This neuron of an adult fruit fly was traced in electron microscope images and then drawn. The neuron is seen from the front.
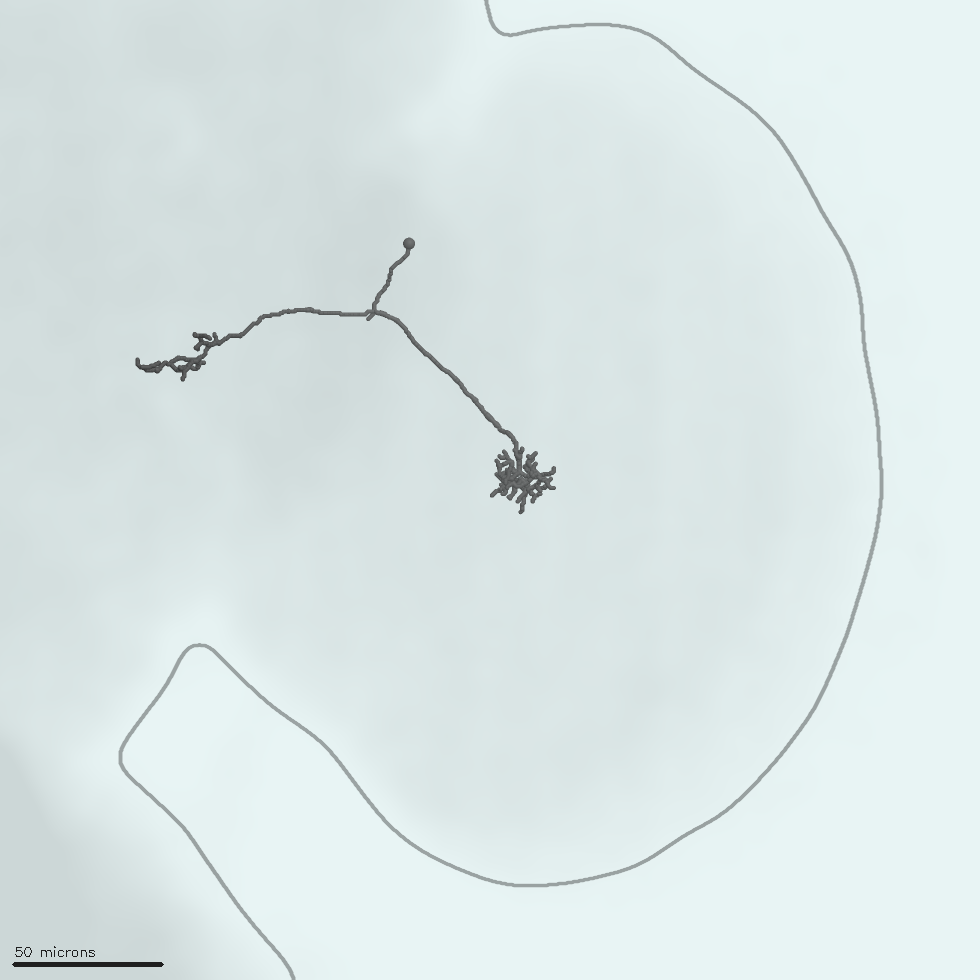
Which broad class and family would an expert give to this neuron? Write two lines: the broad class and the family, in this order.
visual projection neuron
LPC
